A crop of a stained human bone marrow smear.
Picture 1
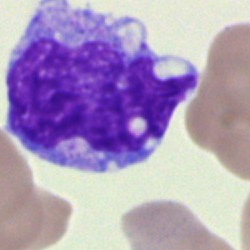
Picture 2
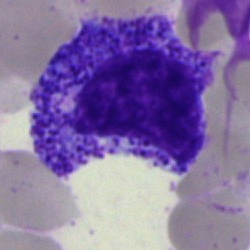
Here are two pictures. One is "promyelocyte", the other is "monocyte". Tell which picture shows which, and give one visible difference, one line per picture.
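In picture 1 we see a monocyte: No distinct granules are seen in the cytoplasm.
In picture 2 we see a promyelocyte: The cytoplasm is packed with coarse, round, dark purple granules.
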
